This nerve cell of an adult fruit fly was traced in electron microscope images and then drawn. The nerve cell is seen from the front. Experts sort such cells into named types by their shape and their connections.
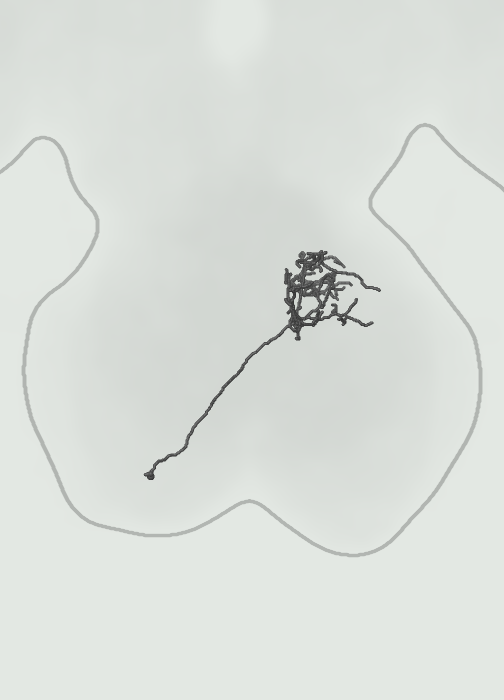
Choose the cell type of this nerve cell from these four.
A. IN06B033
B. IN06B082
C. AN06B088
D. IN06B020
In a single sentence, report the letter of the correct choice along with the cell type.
Of the choices offered, option B, IN06B082, is the cell type of the nerve cell.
